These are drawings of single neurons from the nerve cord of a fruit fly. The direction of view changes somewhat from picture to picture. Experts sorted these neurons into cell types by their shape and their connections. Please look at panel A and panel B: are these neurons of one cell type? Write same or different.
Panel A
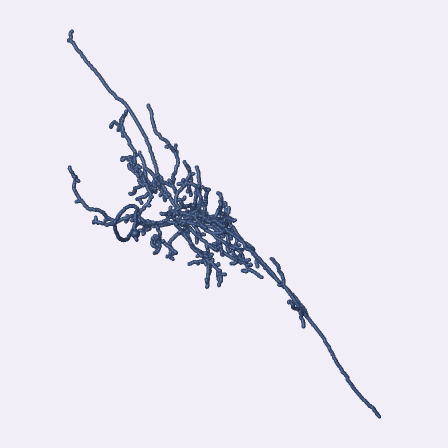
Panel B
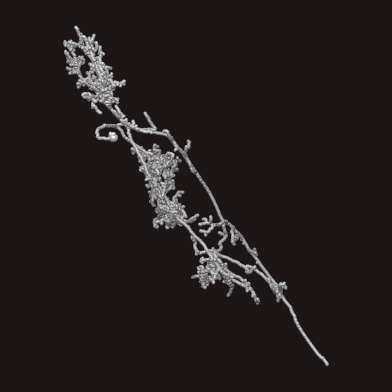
different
